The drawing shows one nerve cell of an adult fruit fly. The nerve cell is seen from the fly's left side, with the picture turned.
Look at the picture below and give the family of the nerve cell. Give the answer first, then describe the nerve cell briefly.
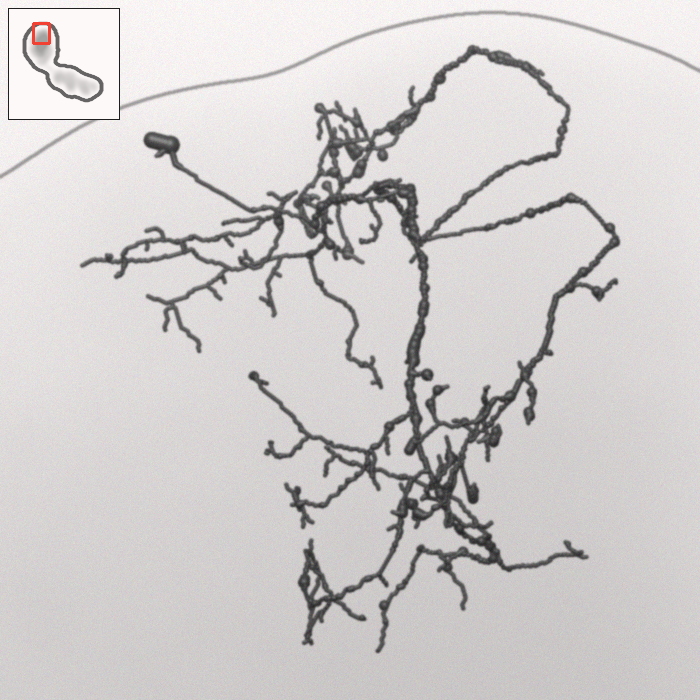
The family is hemilineage SMPad1. Its broad class is central-brain intrinsic neuron. Its cell body lies at the upper left of the picture. The picture shows dozens of branch ends.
